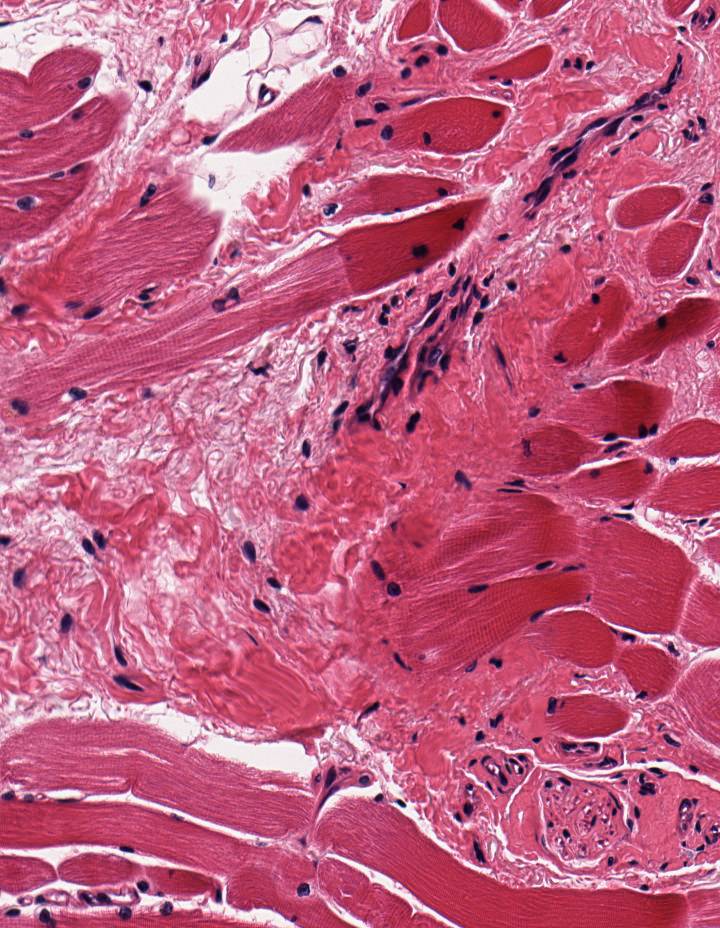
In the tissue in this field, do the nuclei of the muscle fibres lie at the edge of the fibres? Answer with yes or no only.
Yes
